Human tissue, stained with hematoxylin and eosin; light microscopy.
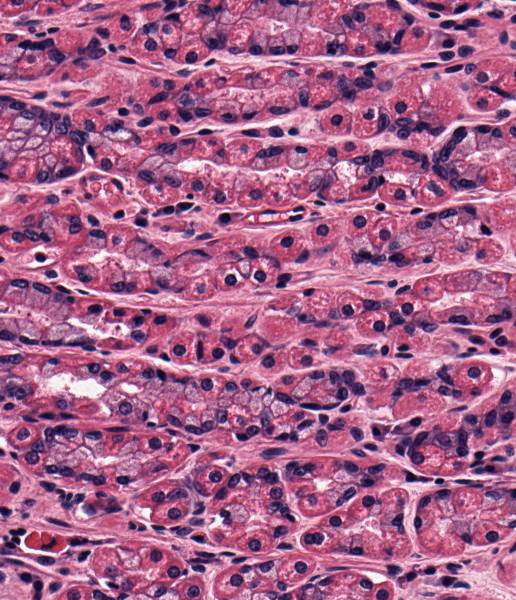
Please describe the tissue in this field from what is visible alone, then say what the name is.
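Throughout the field, parietal cells are the most numerous, with bright pink cytoplasm and a round central nucleus. Between the tubules I see only thin strands of pink stroma containing dark, elongated nuclei. Near the middle of the upper half there's a small capillary holding red blood cells, and a small collection of red blood cells sits at the lower-left corner. So this tissue is stomach.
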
